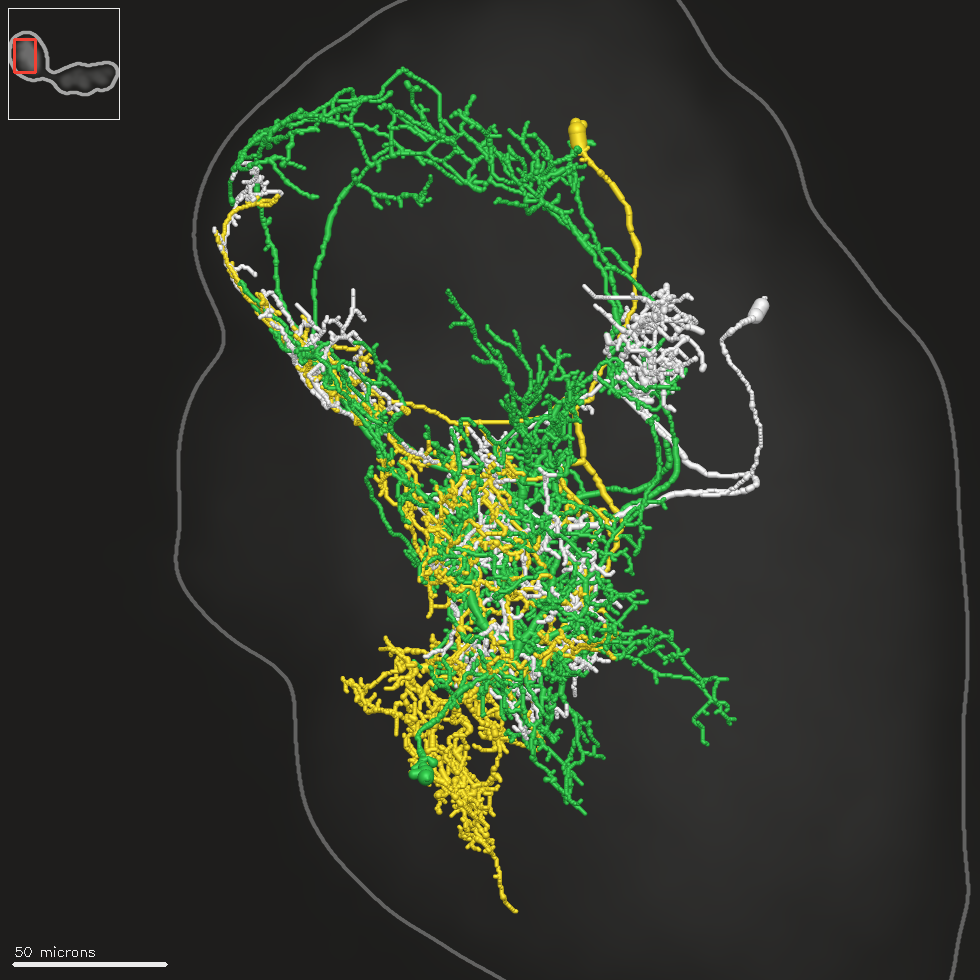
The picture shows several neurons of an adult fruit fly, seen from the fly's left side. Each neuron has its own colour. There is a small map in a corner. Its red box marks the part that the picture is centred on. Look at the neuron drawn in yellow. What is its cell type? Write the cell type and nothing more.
VES047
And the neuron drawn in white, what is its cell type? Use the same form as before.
IB064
